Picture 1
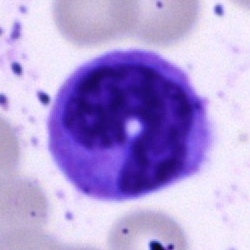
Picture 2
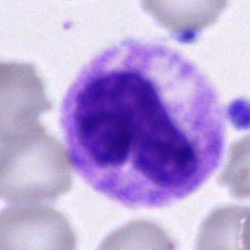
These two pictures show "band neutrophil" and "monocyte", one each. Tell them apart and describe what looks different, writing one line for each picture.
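Picture 1 is a monocyte. No granules are visible in the cytoplasm.
Picture 2 is a band neutrophil. Fine purple granules are scattered through the cytoplasm.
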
